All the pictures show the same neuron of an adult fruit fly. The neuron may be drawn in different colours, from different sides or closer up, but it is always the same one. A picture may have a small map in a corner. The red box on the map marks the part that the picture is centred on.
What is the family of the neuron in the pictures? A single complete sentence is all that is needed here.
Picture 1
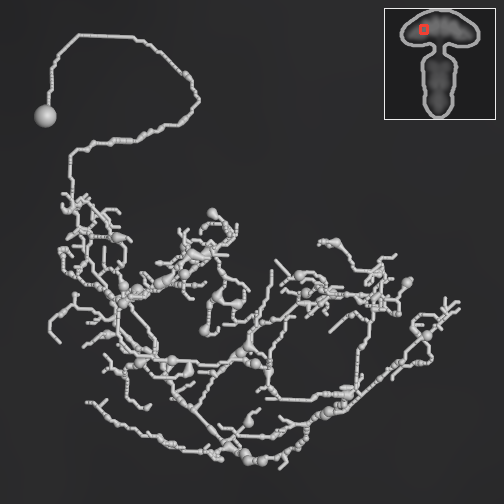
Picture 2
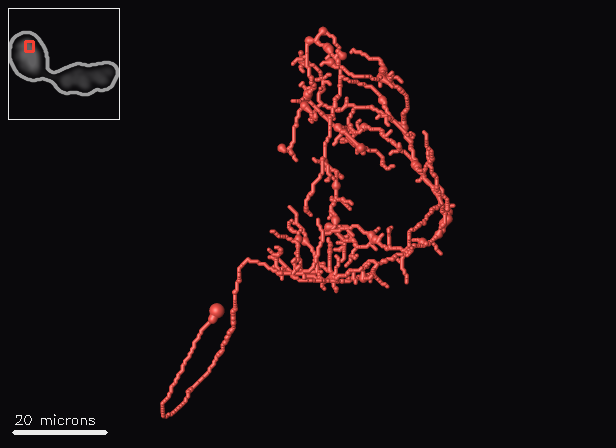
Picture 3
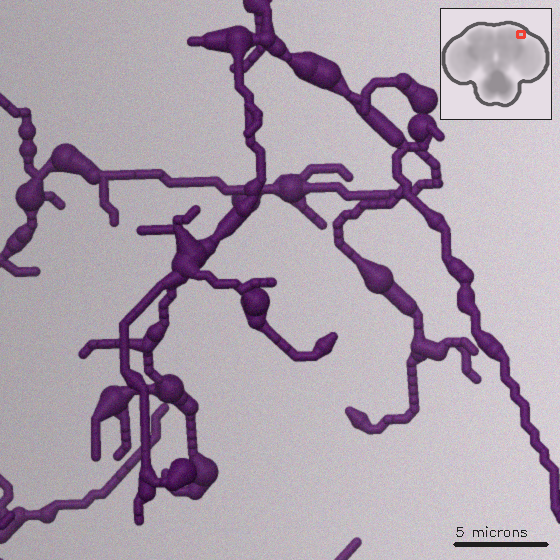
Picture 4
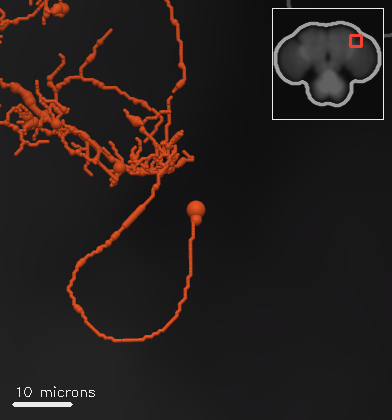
Under family hemilineage LHl4_dorsal sits this neuron.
